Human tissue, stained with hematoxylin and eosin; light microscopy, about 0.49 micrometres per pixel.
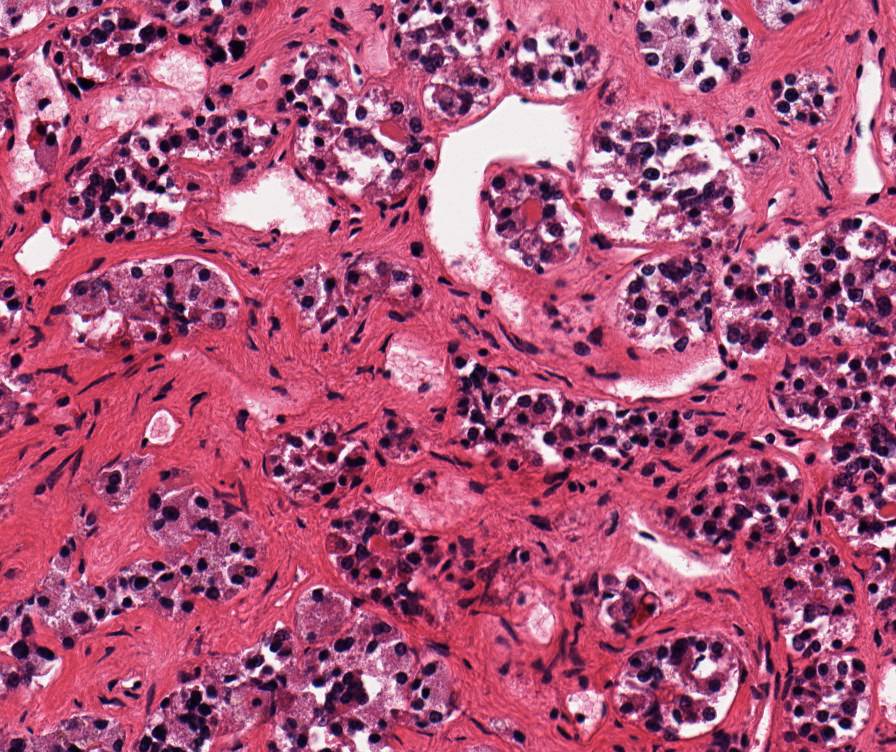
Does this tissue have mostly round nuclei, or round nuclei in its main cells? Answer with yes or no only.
Yes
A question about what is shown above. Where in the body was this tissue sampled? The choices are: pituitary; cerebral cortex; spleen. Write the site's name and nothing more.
pituitary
